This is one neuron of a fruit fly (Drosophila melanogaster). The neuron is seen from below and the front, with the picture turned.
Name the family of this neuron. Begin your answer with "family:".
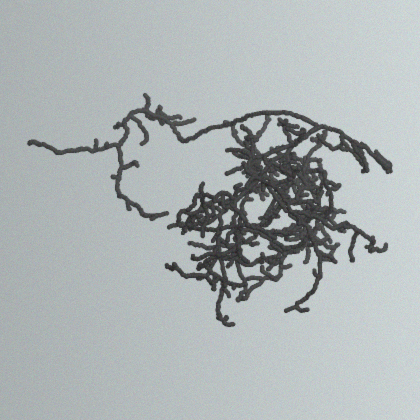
family: hemilineage VLPa1_medial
